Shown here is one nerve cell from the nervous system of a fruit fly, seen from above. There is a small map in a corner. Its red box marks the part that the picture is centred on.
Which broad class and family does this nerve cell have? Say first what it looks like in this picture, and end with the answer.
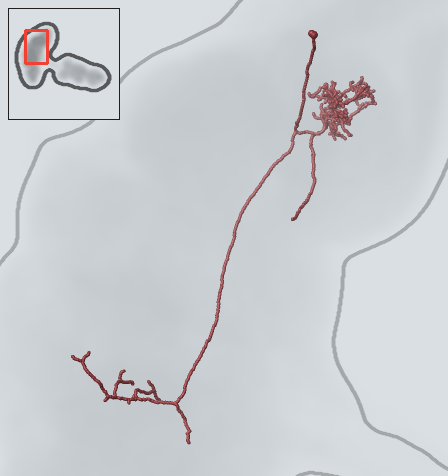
It is in the brain and does not reach the nerve cord. In this view it is taller than it is wide. Its broad class is visual projection neuron. Its family is hemilineage VPNp1_lateral.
